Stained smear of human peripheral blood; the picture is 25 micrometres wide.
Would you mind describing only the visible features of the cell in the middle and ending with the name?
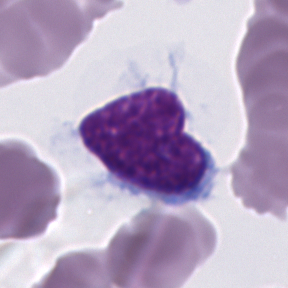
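The nucleus shows a notch in its upper right edge, which gives it a bean-like shape. Its chromatin is dense and stains dark purple. The cytoplasm is pale blue. Fine hair-like projections extend from the cell surface on several sides. The cell is a hairy cell.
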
